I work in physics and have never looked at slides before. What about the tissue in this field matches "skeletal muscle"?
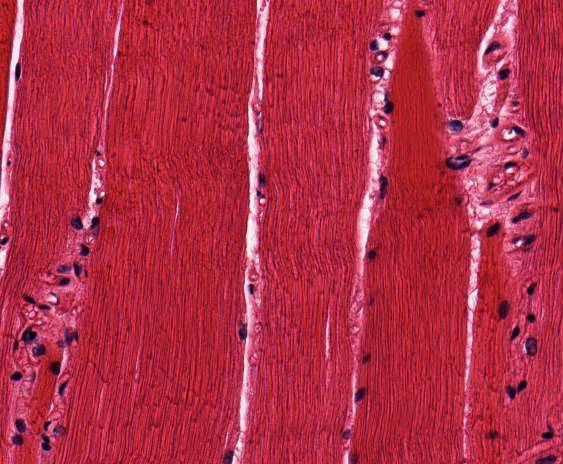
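This field is skeletal muscle.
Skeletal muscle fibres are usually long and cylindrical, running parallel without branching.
That matches the broad, deep-red fibres lying side by side from top to bottom.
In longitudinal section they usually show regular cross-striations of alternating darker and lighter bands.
The fine lines filling each fibre here run lengthwise, along its long axis, not across it. The cytoplasm stains strongly and evenly eosinophilic; the dark, elongated nuclei lie at the fibre edges rather than centrally.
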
